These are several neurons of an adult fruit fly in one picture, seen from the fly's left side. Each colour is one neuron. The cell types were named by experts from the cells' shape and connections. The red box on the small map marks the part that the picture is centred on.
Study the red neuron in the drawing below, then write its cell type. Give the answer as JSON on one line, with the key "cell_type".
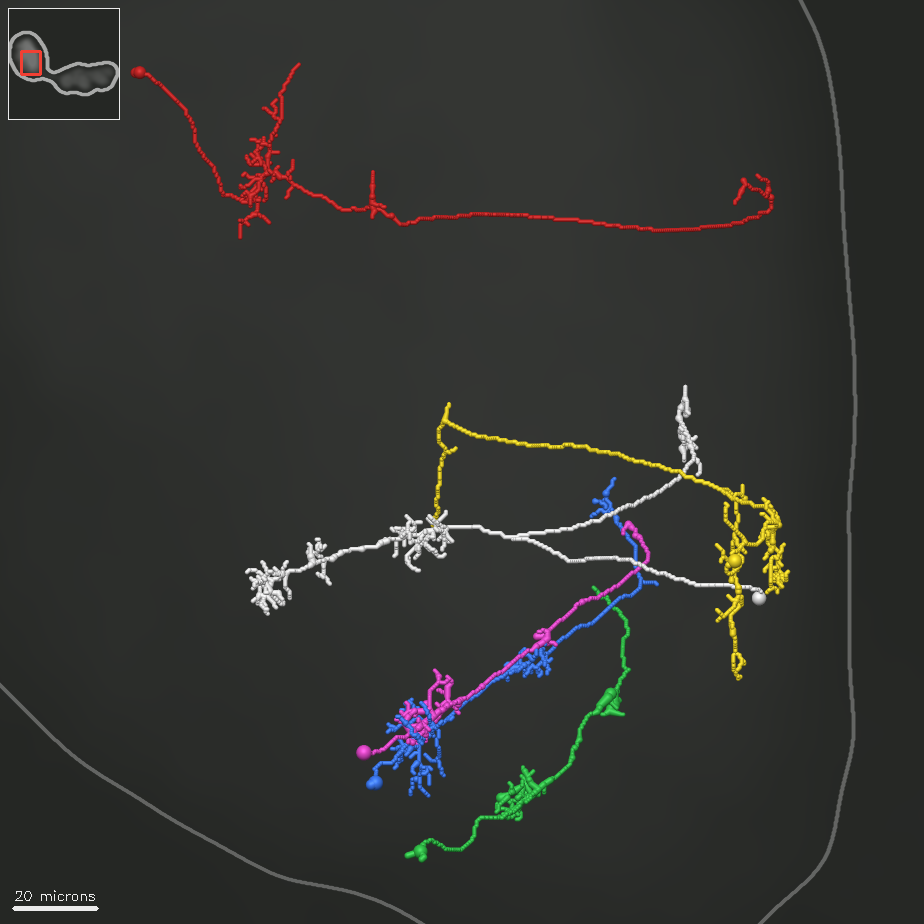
{"cell_type": "Tm4"}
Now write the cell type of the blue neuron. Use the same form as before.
{"cell_type": "Tm6"}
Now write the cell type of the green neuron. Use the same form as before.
{"cell_type": "Tm1"}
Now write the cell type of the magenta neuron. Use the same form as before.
{"cell_type": "Tm2"}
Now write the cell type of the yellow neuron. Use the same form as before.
{"cell_type": "TmY18"}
